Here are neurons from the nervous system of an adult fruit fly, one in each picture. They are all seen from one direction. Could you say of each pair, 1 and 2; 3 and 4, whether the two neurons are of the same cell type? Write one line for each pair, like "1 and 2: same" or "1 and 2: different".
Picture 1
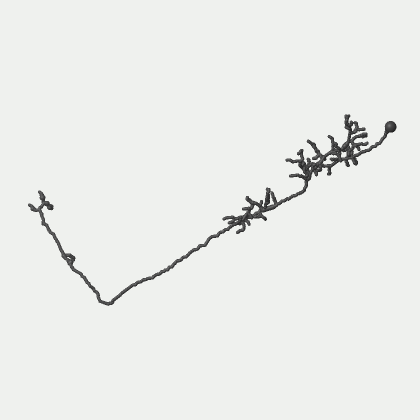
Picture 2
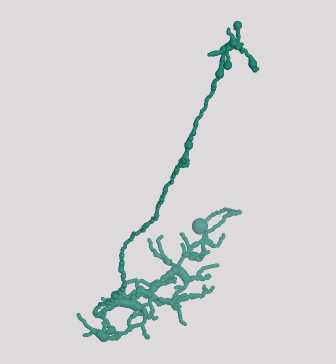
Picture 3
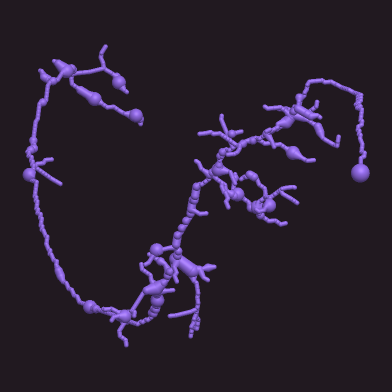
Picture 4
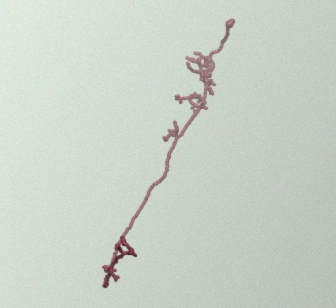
1 and 2: same
3 and 4: same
